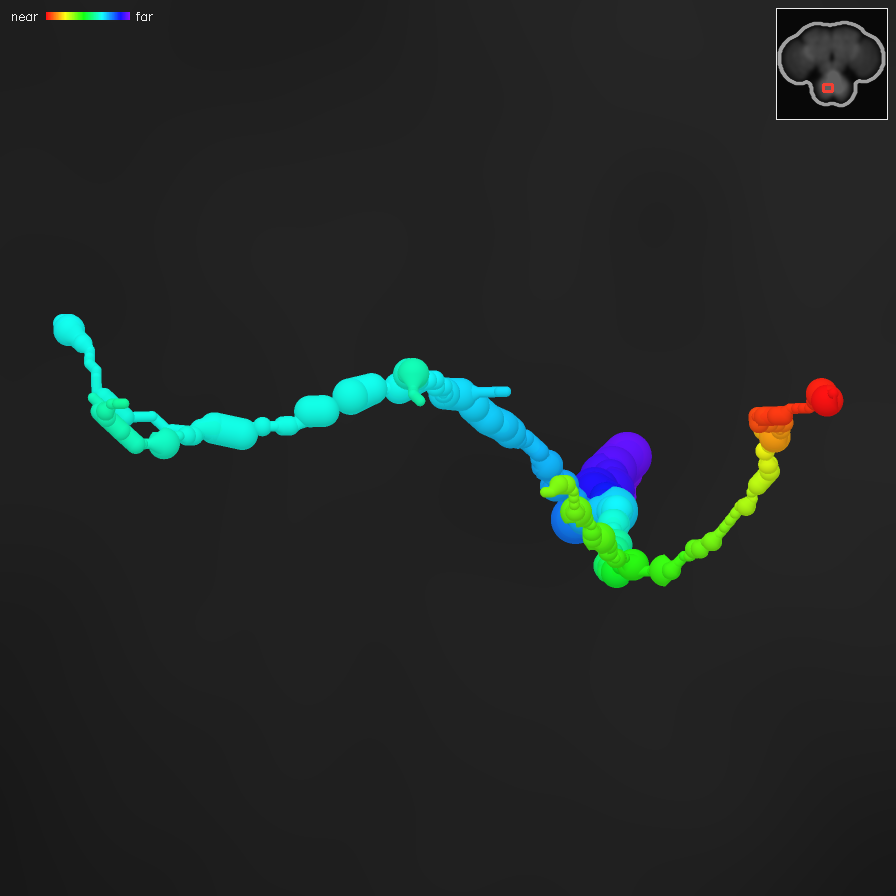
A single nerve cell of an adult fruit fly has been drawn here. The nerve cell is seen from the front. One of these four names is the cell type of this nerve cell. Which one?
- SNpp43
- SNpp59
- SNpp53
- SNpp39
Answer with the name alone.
SNpp43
